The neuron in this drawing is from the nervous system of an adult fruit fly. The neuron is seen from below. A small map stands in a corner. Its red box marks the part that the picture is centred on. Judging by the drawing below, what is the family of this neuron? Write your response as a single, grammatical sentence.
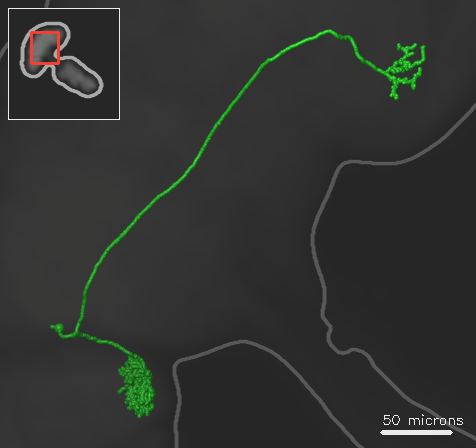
In terms of family, the neuron is hemilineage VPNp1_lateral.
